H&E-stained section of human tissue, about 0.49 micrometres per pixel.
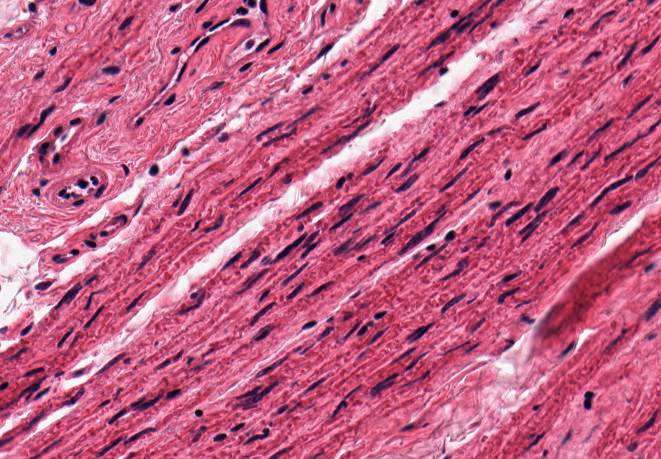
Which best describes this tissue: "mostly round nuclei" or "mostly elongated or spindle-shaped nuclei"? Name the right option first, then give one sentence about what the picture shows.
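Mostly elongated or spindle-shaped nuclei. The fibre nuclei are elongated, cigar-shaped and dark purple, lying along the long axis of the fibres.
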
